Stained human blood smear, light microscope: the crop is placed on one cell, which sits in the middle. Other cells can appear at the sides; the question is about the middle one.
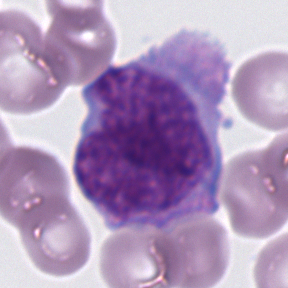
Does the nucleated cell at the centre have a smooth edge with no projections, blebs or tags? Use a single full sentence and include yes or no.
No, projections, blebs or tags, or a frayed edge, break the outline of this cell.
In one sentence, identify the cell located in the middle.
In the middle of this smear crop, the cell is an atypical promyelocyte.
